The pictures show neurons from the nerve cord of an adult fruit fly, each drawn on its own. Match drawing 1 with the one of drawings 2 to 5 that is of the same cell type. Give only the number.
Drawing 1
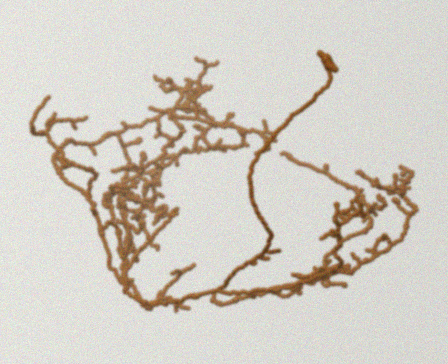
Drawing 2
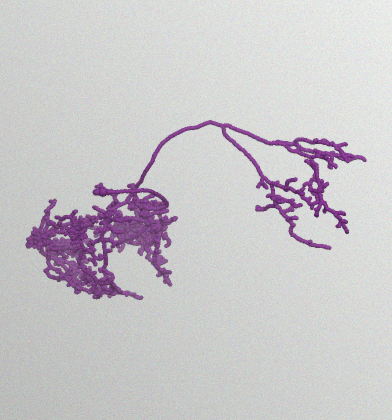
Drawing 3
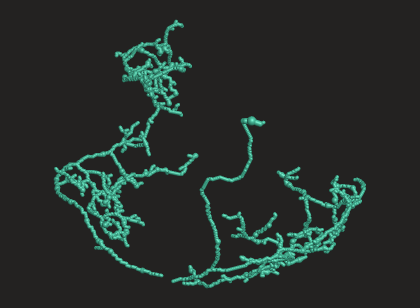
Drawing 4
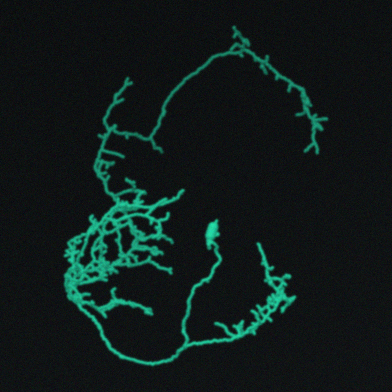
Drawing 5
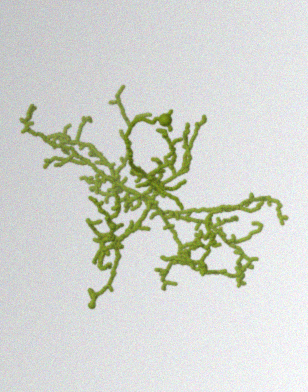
3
